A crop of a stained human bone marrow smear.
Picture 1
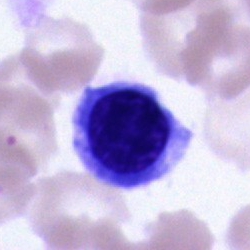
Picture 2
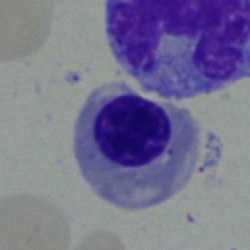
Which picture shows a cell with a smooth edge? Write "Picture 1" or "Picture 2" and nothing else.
Picture 2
